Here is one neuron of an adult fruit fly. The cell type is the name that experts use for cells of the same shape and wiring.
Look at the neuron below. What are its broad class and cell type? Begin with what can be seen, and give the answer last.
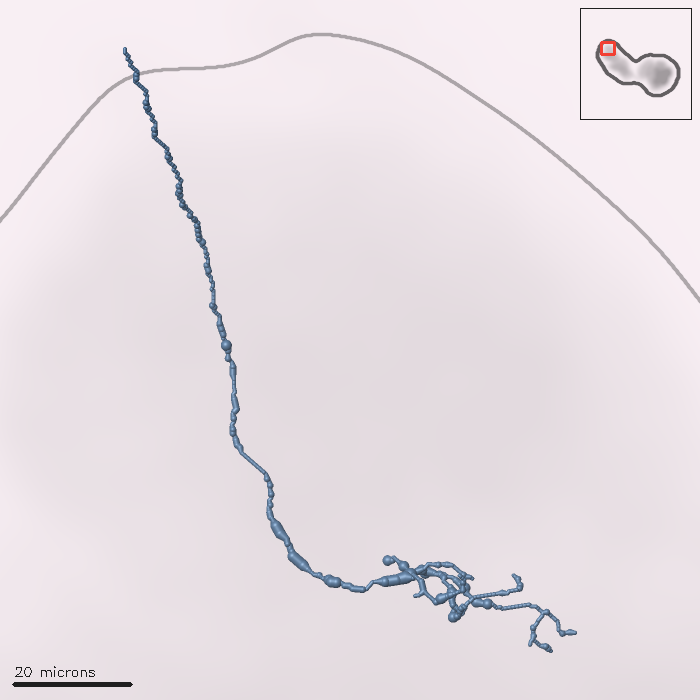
By the scale bar it is about 100 microns tall in this view. There are a dozen or fewer branch ends. Its broad class is sensory neuron entering the nerve cord. Its cell type is SNxx04.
